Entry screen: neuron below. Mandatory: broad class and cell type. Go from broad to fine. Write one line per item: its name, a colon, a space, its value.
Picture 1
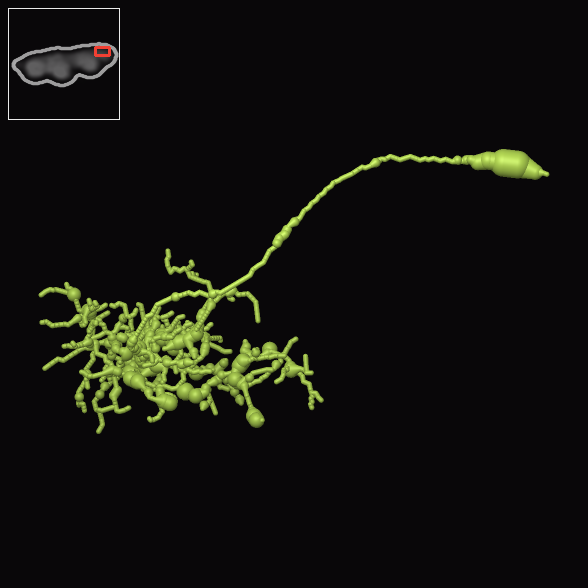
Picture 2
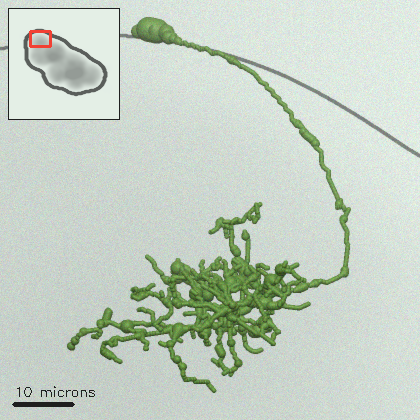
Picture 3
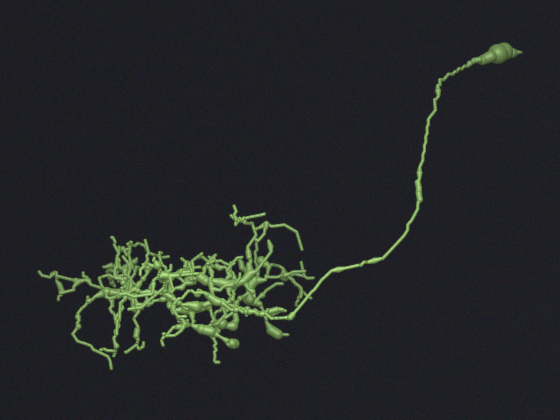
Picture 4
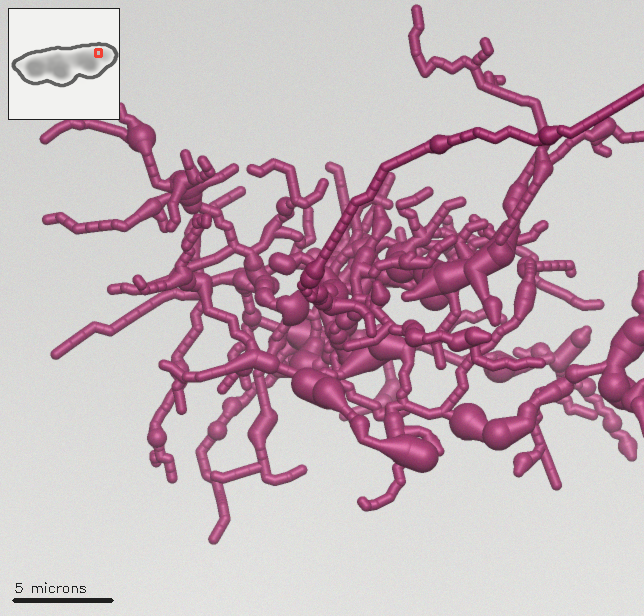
broad class: nerve-cord intrinsic neuron
cell type: INXXX448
